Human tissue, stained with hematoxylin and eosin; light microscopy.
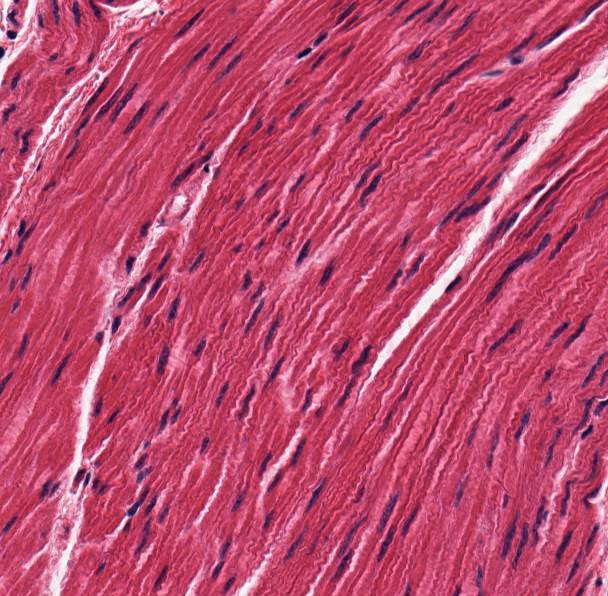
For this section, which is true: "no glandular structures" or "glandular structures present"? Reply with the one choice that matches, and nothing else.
No glandular structures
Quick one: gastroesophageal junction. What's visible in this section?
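Along their length, the fibres follow a fine wavy course, I notice. Their nuclei look elongated, spindle-shaped, parallel to the fibres. Dark purple, they're spread fairly evenly across the field, not clustered. The fibres stain deep pink, and I can't make out clear cross-striations.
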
